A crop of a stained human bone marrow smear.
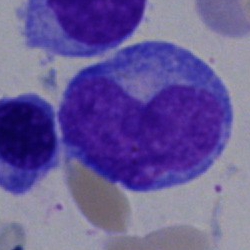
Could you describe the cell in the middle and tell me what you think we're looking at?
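Outline round to slightly oval, smooth. Nucleus fills most of the cell; deep notch in its upper edge, kidney-like shape. Moderate rim of cytoplasm, greyish-blue, deepening to darker blue at the cell edge. Cell: blast.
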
